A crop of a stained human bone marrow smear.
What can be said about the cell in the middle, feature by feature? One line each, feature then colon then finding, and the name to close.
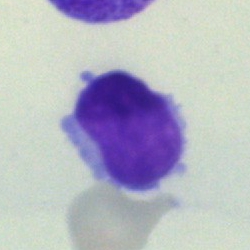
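Outline: irregular, with small knob-like bumps along the edge
Chromatin: deep purple, fairly even, no coarse clumps
Cytoplasm: scant compared with the nucleus
Granules: none visible
Name: lymphocyte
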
